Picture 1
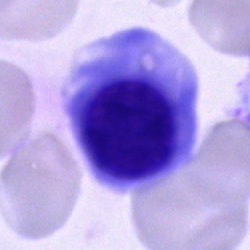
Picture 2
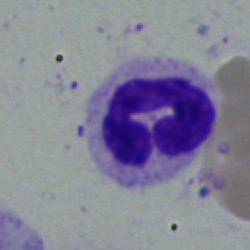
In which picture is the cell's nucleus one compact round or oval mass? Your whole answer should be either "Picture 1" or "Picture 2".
Picture 1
